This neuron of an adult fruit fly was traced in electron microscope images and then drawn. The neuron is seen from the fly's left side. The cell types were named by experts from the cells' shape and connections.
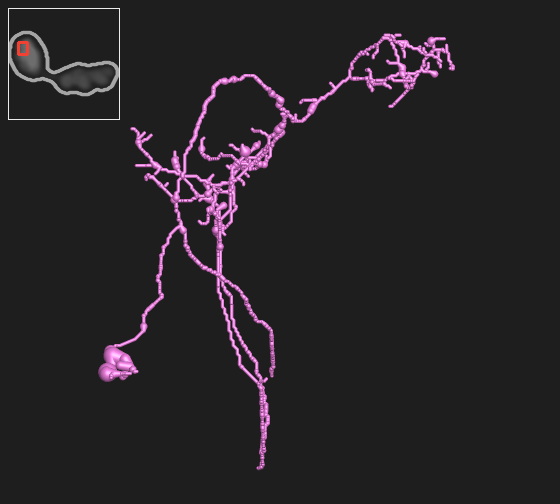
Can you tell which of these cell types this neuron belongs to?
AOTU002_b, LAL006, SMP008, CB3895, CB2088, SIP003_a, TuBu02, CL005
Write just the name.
SIP003_a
